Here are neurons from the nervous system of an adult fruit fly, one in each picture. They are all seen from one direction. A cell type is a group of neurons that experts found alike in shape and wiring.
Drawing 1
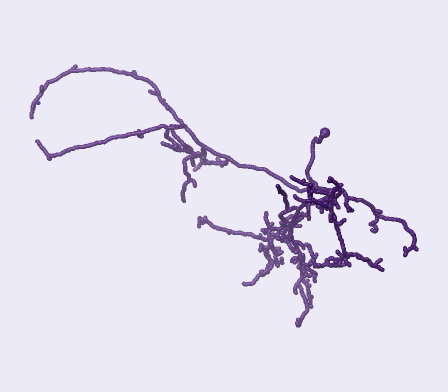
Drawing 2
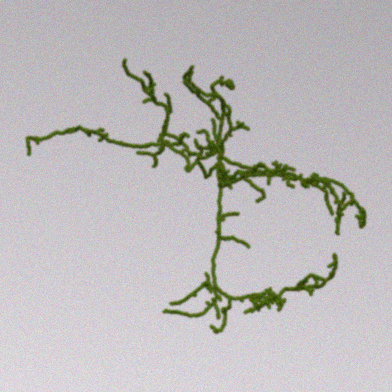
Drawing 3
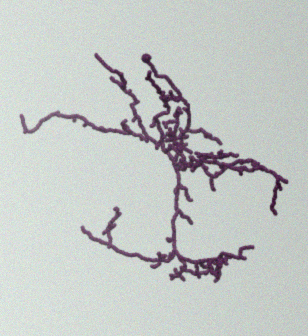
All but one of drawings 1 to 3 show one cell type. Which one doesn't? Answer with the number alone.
1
